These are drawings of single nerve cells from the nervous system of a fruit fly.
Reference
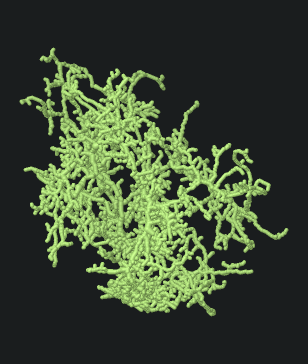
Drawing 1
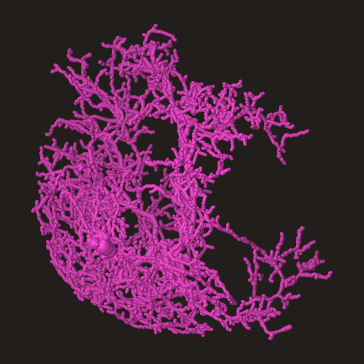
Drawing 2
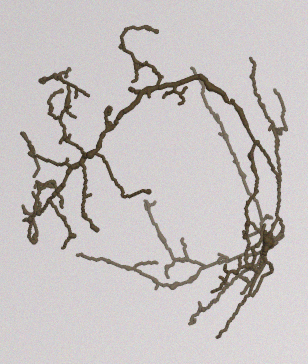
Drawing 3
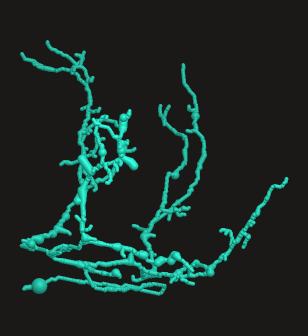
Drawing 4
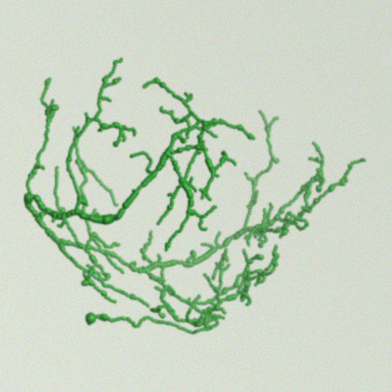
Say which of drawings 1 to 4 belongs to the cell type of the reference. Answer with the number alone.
1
